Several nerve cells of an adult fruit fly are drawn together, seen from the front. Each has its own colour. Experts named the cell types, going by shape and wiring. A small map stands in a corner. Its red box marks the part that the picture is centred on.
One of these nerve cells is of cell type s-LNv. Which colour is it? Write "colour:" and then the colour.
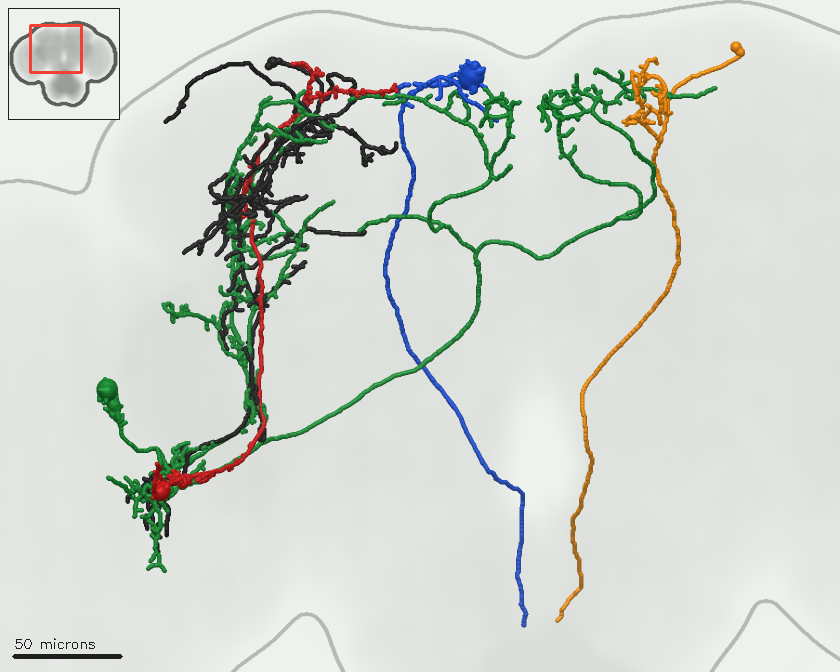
colour: red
